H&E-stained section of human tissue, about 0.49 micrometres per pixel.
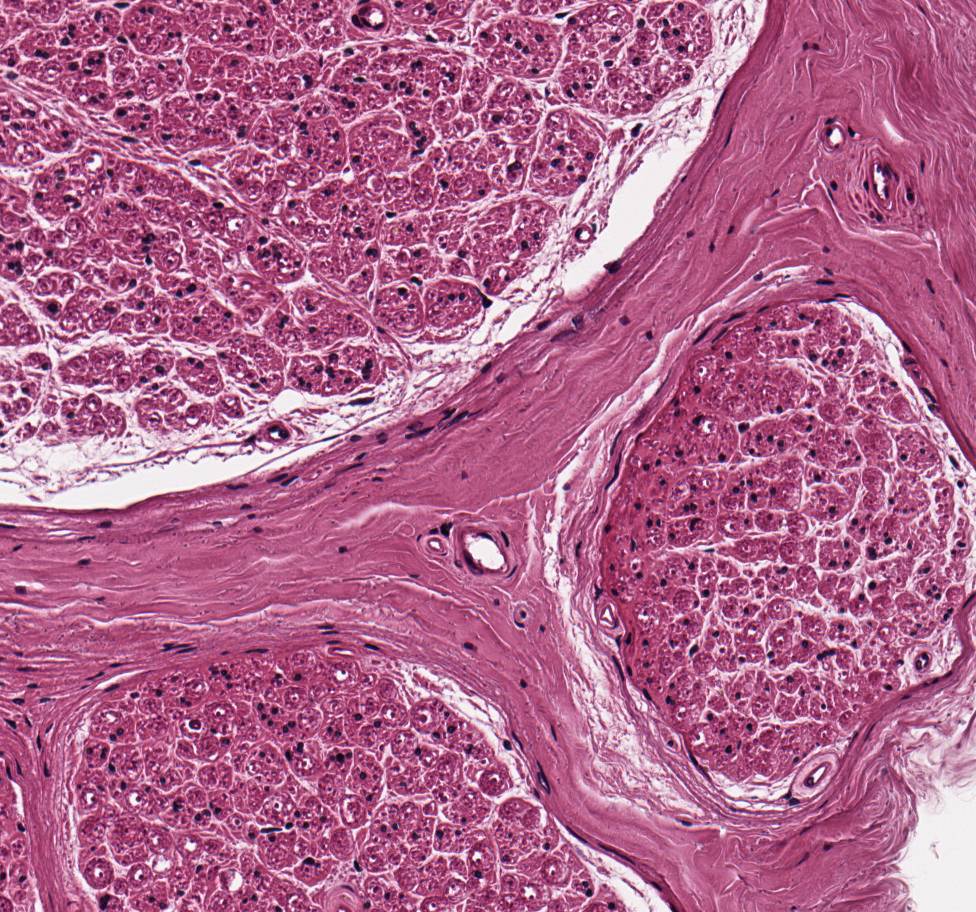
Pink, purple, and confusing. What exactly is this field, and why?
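Nerve fascicle. Three rounded bundles, at upper left, right and lower left, separated by dense pink fibrous tissue. Fibres cut across: many small round profiles.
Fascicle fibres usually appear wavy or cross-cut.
Each bundle rimmed by a thin layer of flattened cells with elongated nuclei.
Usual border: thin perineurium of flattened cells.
Thin pale partitions break each bundle into small clusters.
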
